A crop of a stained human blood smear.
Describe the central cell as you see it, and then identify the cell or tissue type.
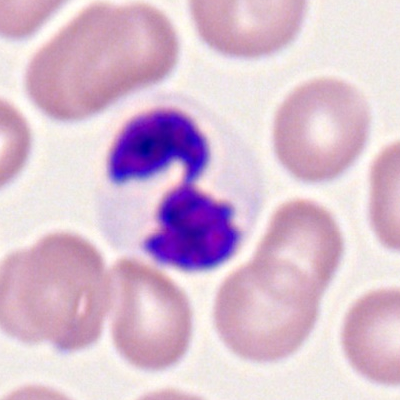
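Nucleus split into two separate lobes: one toward the upper left, the other toward the lower right. Chromatin stains dark purple. Cytoplasm very pale. Segmented neutrophil.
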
